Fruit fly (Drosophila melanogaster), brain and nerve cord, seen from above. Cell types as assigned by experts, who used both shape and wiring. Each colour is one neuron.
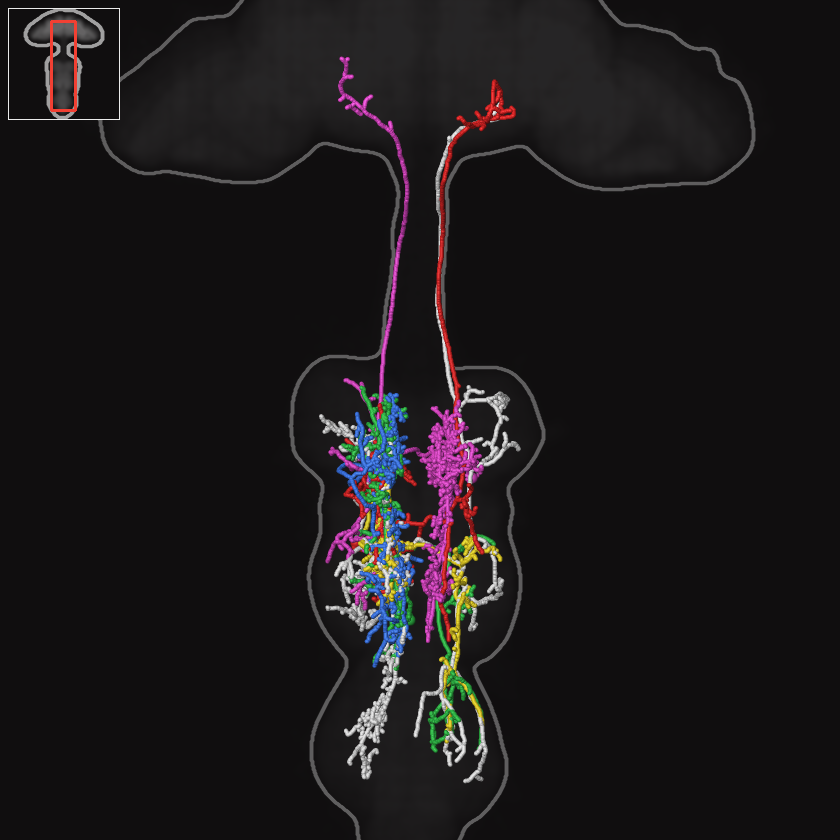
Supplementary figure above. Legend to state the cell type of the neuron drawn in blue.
IN12A008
